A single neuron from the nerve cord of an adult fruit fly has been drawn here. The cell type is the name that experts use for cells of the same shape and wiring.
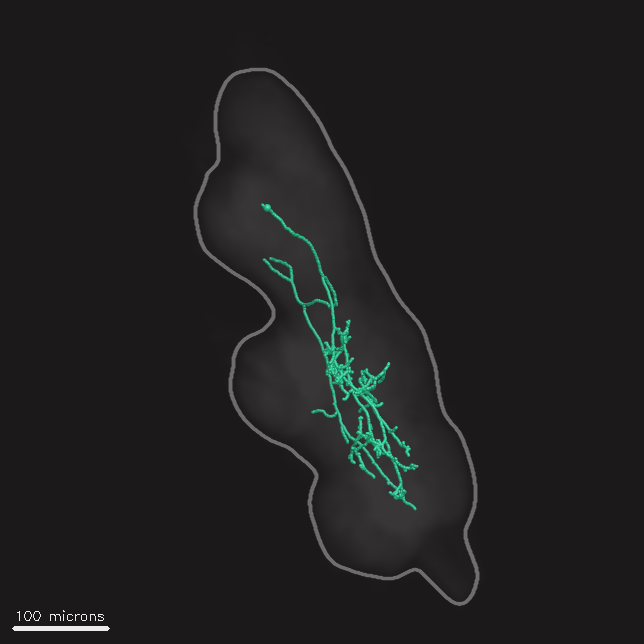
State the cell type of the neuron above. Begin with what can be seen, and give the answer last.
By the scale bar it is about 350 microns tall in this view. As drawn here it is taller than it is wide. This is a nerve-cord intrinsic neuron. The cell type is IN08B063.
